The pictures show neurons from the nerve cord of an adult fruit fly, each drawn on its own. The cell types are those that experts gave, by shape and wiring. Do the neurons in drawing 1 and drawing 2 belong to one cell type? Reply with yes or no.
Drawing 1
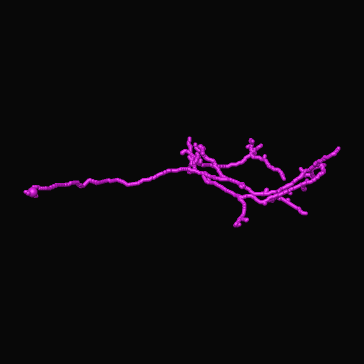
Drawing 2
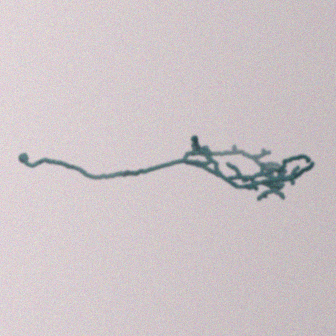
yes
